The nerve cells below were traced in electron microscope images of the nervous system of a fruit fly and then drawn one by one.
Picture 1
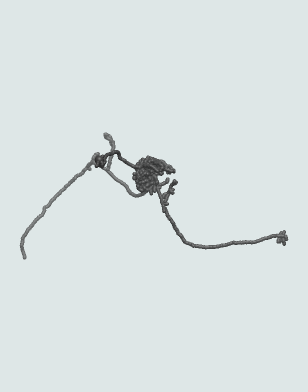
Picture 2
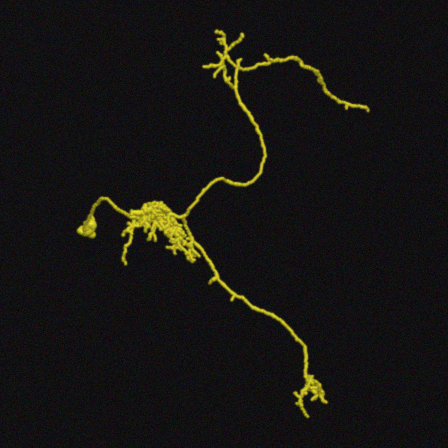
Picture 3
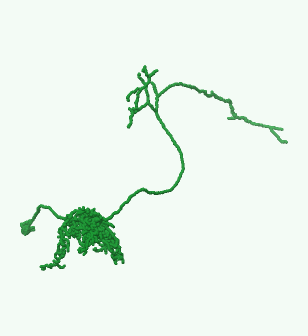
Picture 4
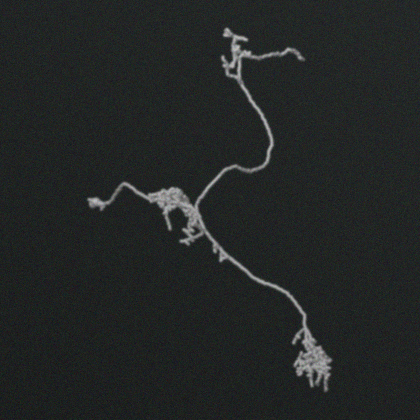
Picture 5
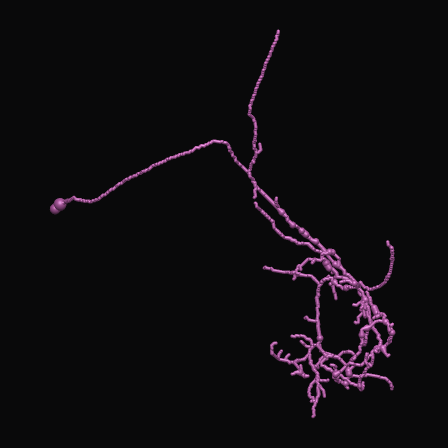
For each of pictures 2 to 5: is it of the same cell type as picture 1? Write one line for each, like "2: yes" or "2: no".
2: yes
3: yes
4: yes
5: no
